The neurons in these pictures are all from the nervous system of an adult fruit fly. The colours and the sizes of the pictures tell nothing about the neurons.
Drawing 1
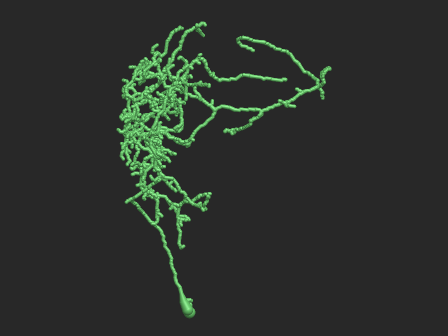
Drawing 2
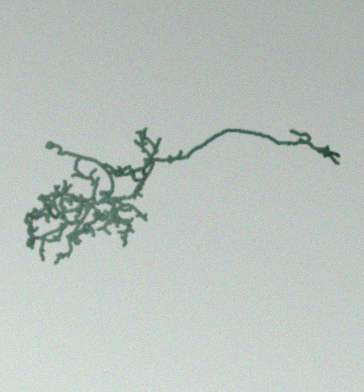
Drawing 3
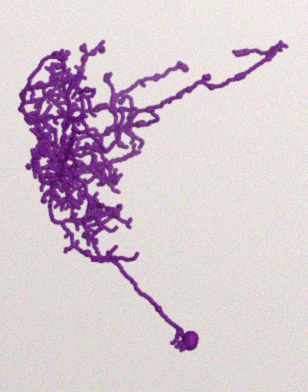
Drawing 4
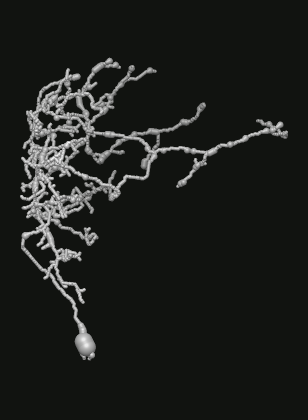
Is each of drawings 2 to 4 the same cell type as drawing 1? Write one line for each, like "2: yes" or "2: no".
2: no
3: yes
4: yes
